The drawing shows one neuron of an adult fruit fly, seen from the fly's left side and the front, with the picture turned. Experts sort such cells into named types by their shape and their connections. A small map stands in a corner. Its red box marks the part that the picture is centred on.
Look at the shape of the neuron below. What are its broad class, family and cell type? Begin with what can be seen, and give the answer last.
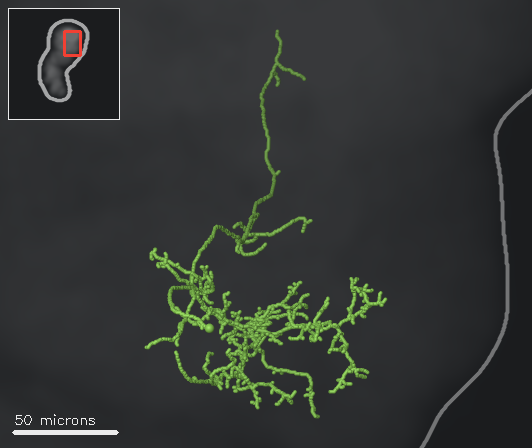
The cell body is at the bottom of the picture. From top to bottom in the picture it spans about 190 microns. Dozens of branch ends can be seen. This is a central-brain intrinsic neuron. Its family is hemilineage VLPl2_medial. It is of cell type AVLP189_b.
